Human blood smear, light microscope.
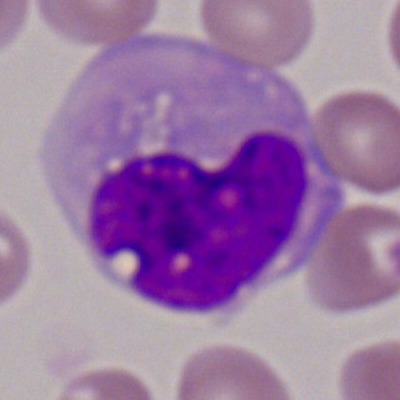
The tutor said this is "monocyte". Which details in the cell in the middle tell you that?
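Looking at this one, the nucleus is kidney-shaped, with a notch in its upper edge. It sits in the lower part of the cell, leaving most of the cytoplasm above it.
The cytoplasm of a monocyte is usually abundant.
The chromatin looks mottled and lacy rather than solidly dense. I also see several small clear spots lying over the nucleus and along its edge. Taken together, the cell is a monocyte.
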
